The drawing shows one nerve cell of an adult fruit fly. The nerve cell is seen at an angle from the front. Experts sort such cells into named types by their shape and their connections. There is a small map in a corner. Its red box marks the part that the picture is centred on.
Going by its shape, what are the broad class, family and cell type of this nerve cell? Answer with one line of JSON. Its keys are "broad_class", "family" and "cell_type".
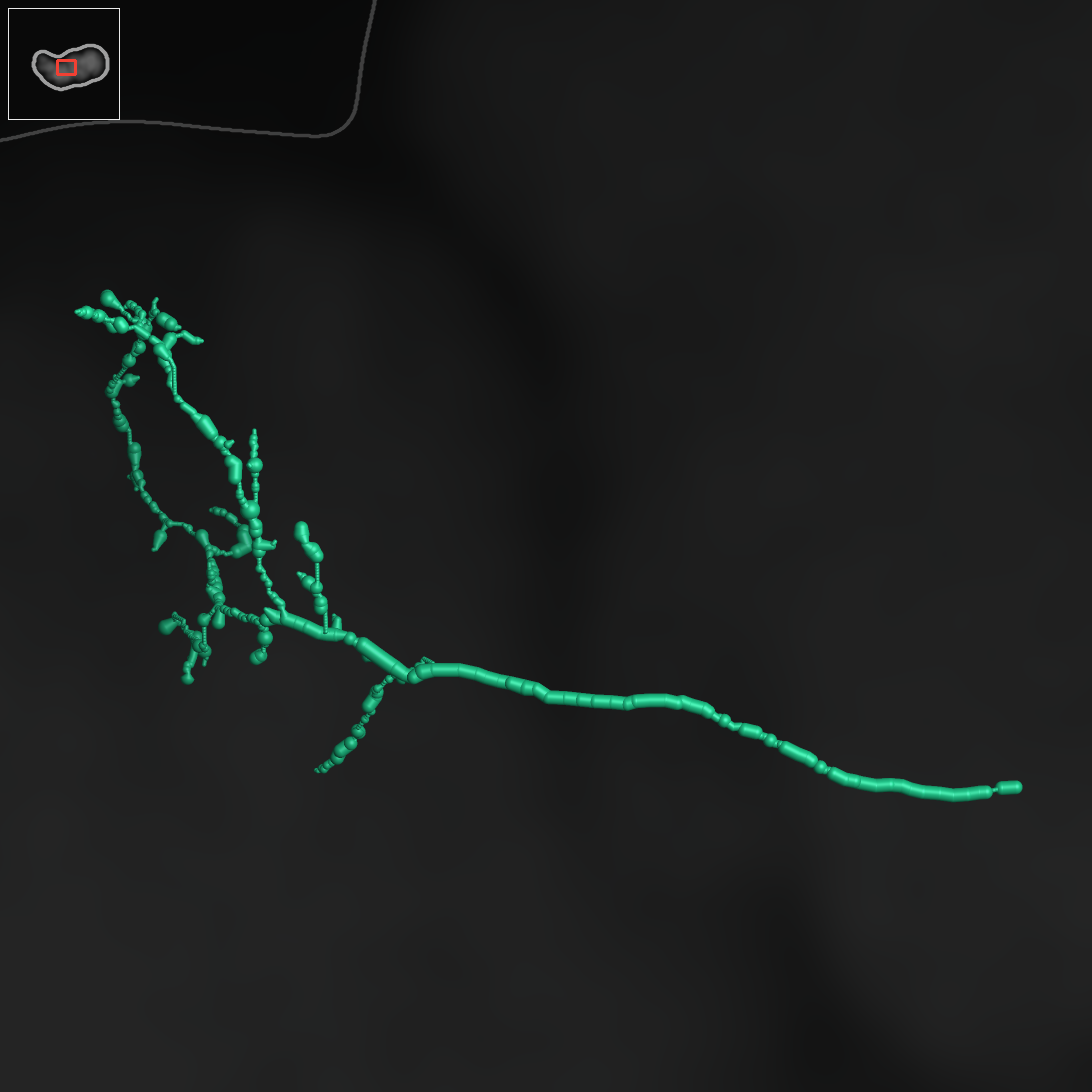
{"broad_class": "sensory neuron entering the nerve cord", "family": "class mechanosensory proprioceptive", "cell_type": "SNpp37"}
